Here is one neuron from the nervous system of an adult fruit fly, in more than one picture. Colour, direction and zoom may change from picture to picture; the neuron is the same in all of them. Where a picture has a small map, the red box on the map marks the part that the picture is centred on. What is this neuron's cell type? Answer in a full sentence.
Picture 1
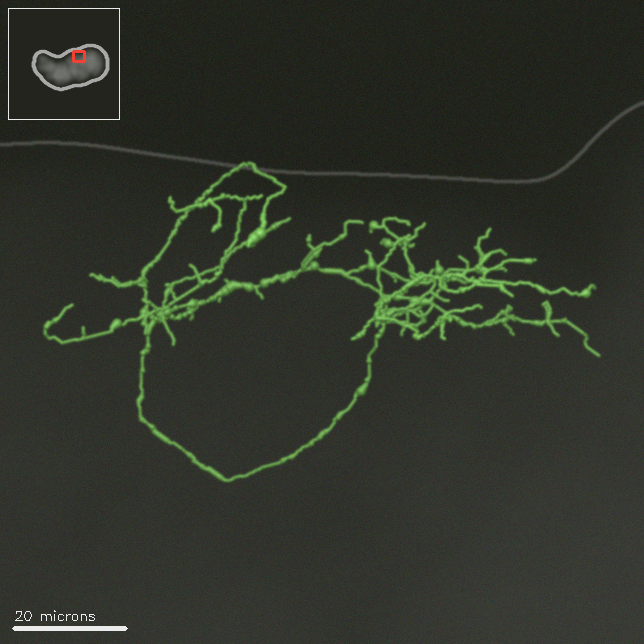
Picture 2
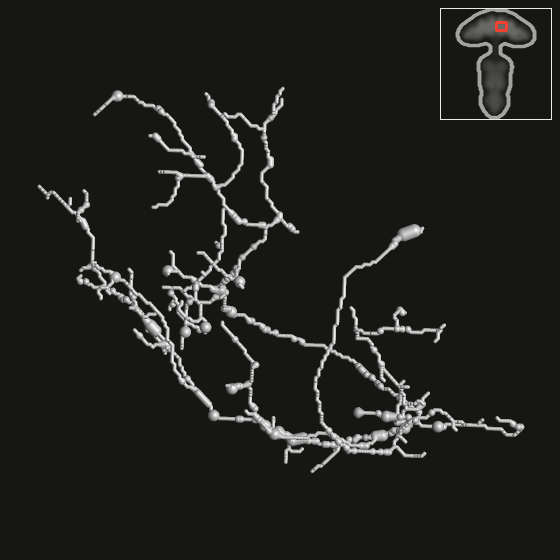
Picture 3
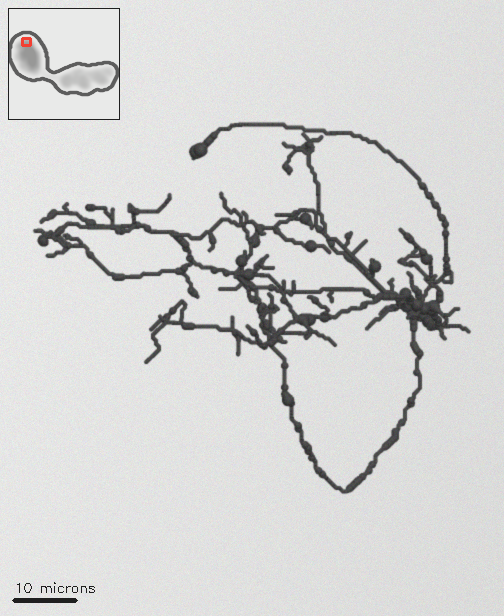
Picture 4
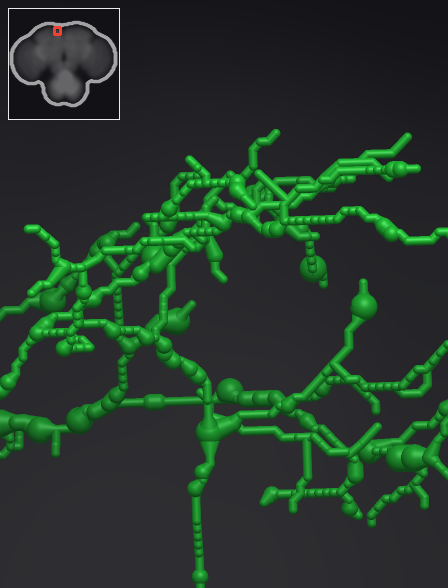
The cell type is SMP350.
